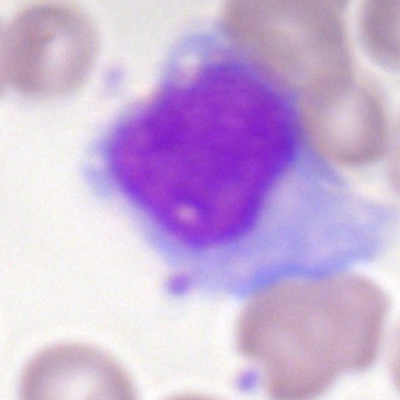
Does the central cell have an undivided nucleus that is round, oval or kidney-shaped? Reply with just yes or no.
Yes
